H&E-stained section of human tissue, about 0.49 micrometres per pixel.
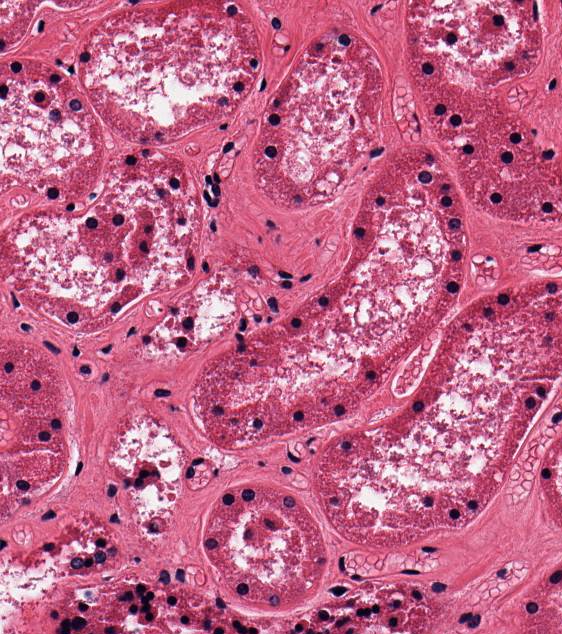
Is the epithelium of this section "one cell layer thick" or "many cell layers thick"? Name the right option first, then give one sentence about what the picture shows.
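One cell layer thick. Each unit is lined by a single row of round dark nuclei set near its outer edge.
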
